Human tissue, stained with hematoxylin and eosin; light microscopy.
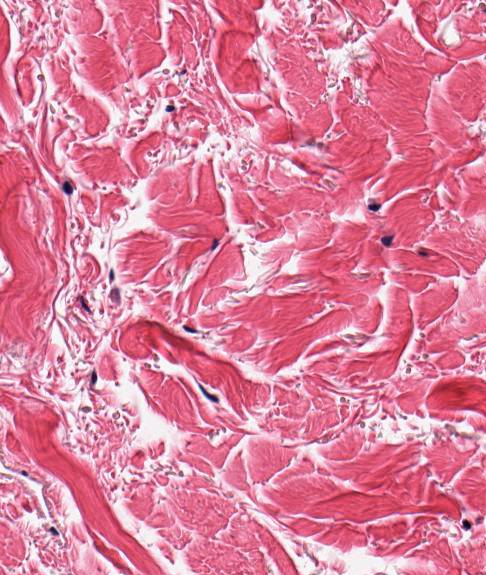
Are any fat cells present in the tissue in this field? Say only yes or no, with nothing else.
No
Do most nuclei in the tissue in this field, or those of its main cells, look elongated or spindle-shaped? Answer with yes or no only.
Yes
